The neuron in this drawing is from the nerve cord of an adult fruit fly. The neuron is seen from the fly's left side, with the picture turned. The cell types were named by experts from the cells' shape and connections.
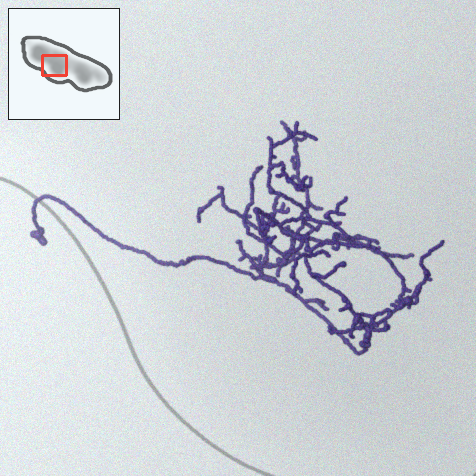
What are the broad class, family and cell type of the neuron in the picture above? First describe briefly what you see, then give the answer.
Dozens of branch ends can be seen. In this view it is wider than it is tall. It is a nerve-cord intrinsic neuron. The family is hemilineage 14A. Its cell type is IN14A088.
